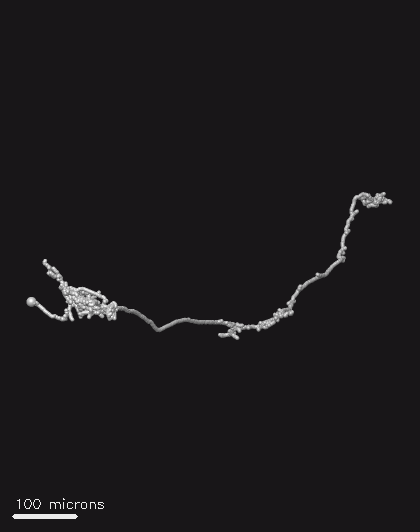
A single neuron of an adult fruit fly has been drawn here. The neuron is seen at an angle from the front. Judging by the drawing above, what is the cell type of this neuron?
DNg20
